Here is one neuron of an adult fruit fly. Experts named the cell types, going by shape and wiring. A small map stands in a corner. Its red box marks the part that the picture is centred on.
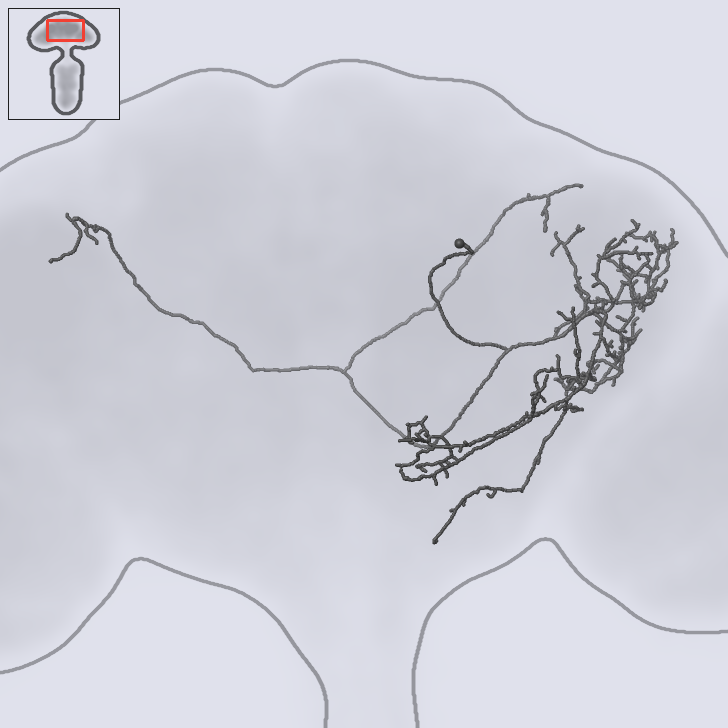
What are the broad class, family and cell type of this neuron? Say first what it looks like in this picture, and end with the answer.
It lies in the brain. Dozens of branch ends can be seen. This is a central-brain intrinsic neuron. The family is hemilineage LALv1_ventral. It is of cell type CB2207.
